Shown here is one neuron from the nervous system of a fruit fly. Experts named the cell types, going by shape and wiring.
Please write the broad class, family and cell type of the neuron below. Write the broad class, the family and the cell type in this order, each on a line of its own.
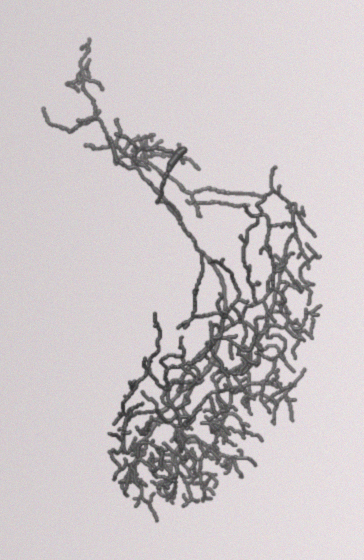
visual projection neuron
hemilineage VPNp&v1_posterior
LT67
